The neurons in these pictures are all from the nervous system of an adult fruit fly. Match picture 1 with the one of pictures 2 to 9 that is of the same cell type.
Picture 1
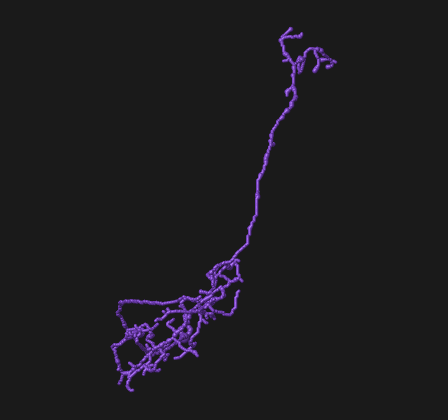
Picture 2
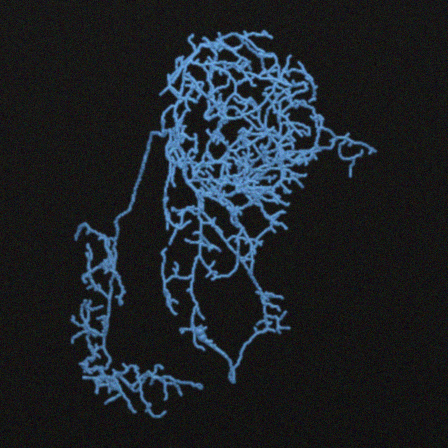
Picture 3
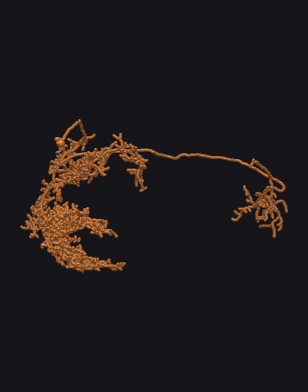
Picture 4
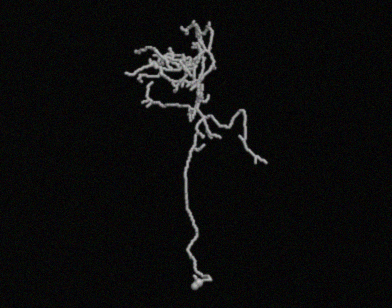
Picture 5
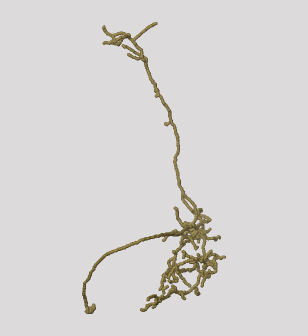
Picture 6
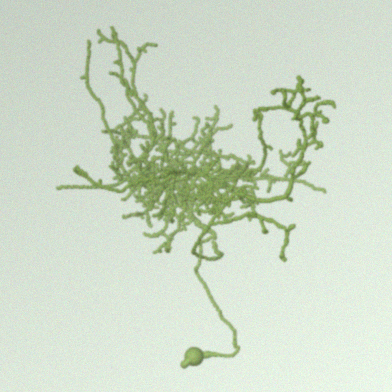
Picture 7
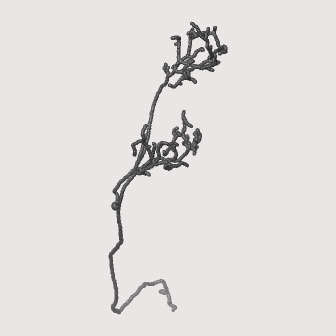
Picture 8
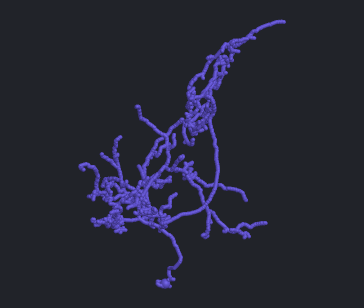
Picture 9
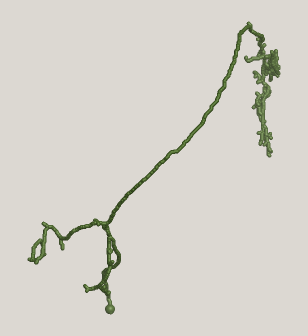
5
